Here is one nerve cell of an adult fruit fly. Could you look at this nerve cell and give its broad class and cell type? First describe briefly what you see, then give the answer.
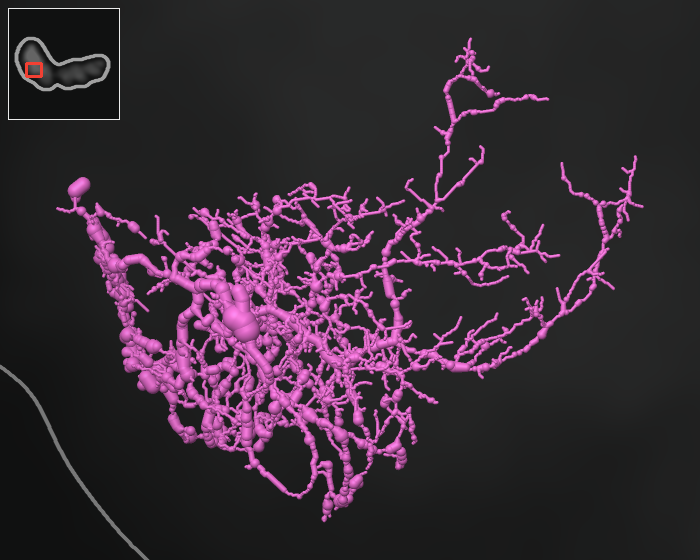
More than a hundred branch ends can be seen. As drawn here it is about as wide as it is tall. This is a central-brain intrinsic neuron. Its cell type is GNG129.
